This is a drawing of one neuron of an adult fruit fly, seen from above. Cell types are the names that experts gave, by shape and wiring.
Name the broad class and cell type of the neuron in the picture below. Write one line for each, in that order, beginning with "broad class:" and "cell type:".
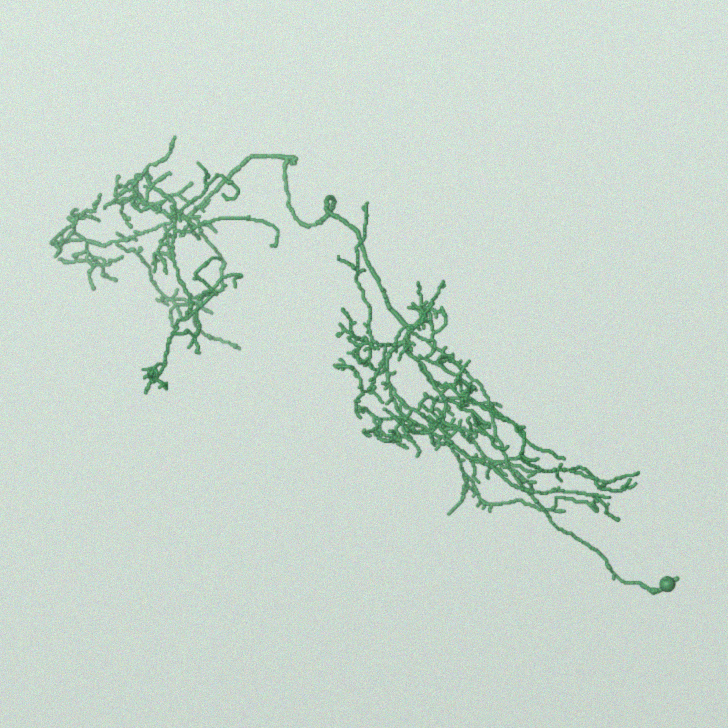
broad class: central-brain intrinsic neuron
cell type: SMP184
